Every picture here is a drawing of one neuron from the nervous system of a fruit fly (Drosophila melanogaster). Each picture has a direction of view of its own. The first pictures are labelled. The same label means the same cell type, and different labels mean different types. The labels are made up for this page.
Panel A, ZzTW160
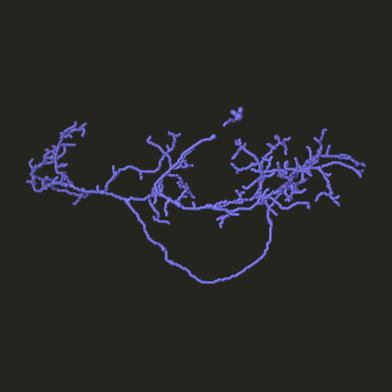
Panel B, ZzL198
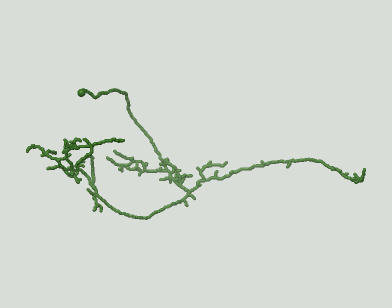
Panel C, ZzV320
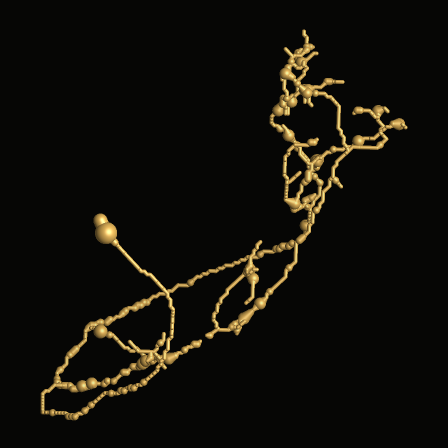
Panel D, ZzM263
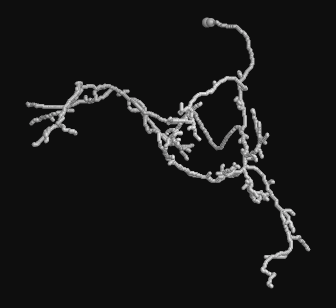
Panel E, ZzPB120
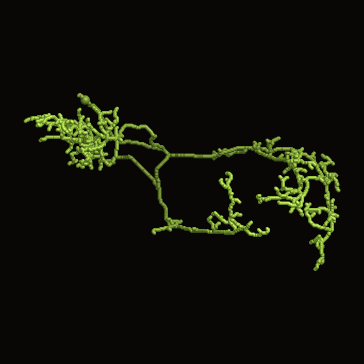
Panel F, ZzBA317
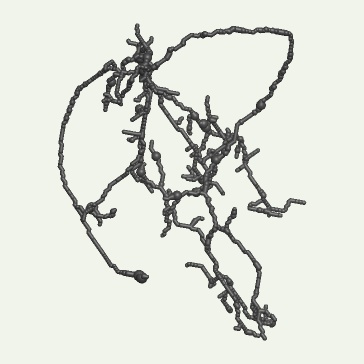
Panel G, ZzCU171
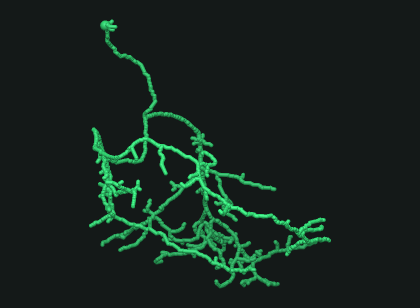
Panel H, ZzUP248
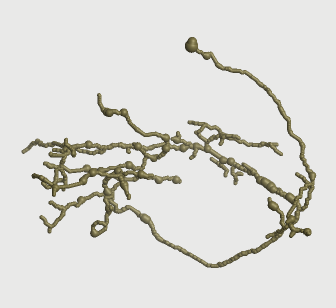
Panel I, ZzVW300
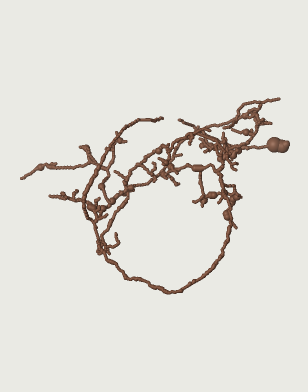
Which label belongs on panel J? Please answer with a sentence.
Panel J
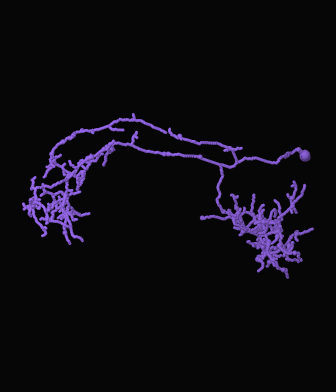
It belongs to ZzPB120.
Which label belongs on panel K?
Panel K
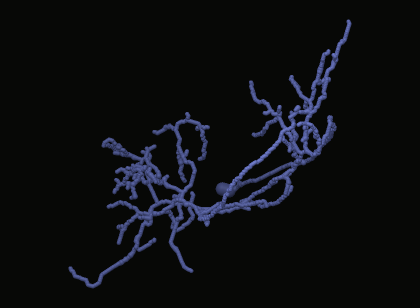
It belongs to ZzV320.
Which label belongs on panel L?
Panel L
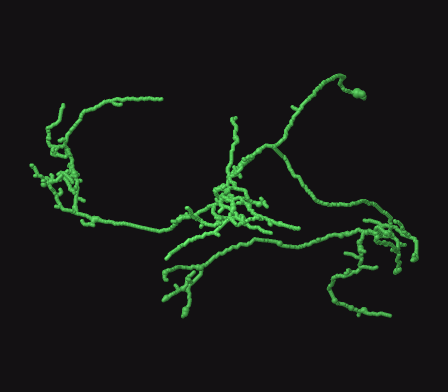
It belongs to ZzM263.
